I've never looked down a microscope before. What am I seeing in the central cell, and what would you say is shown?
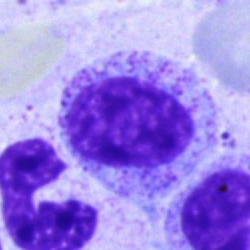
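Mottled chromatin shows darker clumps lying between paler patches. The cytoplasm is pale blue, with fine purple granules scattered through it and no vacuoles. This is a myelocyte.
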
